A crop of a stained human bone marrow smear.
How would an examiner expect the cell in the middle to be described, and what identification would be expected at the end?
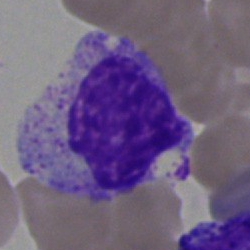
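The nucleus, placed toward the right side of the cell, has an irregular, lumpy outline. Its chromatin is dark purple and coarsely clumped, with paler gaps. Fine purple granules are scattered through the cytoplasm. The cell is a myelocyte.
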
